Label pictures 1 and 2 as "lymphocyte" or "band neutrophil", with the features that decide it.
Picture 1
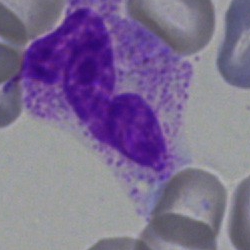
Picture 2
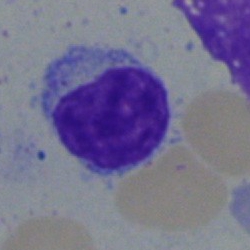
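Picture 1 is the band neutrophil, and picture 2 is the lymphocyte. Both have irregular outlines, but in different ways: the band neutrophil's is angular, while the lymphocyte's outer edge is frayed. In the band neutrophil the nucleus runs diagonally from the upper left to the lower right, and its chromatin is dense and stains dark purple.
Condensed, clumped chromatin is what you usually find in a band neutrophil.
Its cytoplasm is abundant and pale, and the granules don't hide the nucleus, which stays clearly visible. The lymphocyte's nucleus sits off-centre toward the lower right, and its rim of cytoplasm is widest on the upper-left side. No clear vacuoles show in that cytoplasm, and red cells lie against the lymphocyte's lower-right side.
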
